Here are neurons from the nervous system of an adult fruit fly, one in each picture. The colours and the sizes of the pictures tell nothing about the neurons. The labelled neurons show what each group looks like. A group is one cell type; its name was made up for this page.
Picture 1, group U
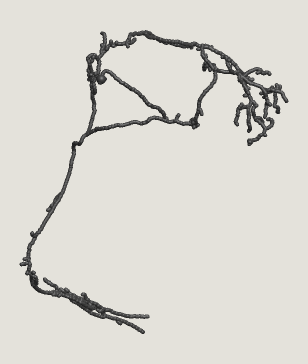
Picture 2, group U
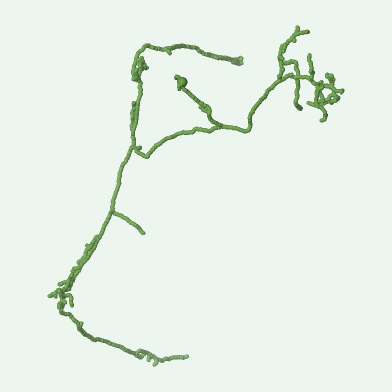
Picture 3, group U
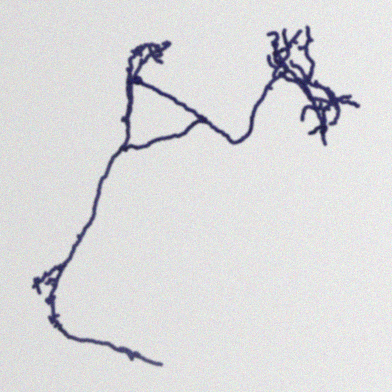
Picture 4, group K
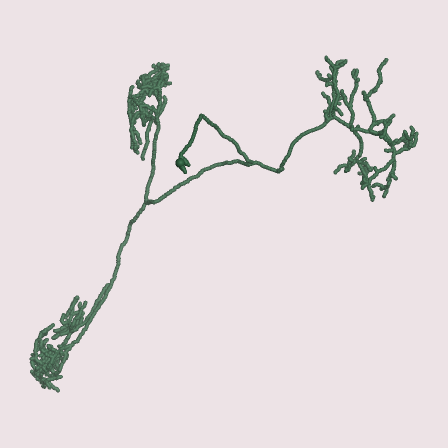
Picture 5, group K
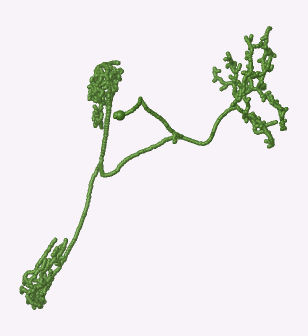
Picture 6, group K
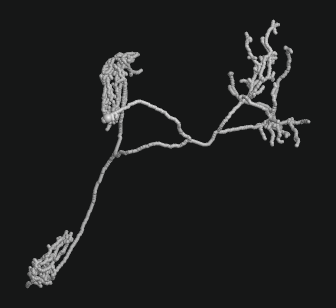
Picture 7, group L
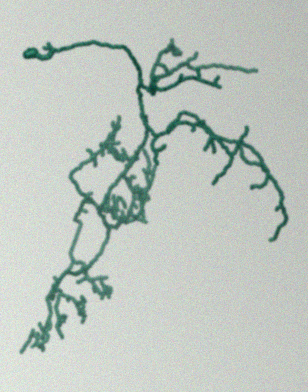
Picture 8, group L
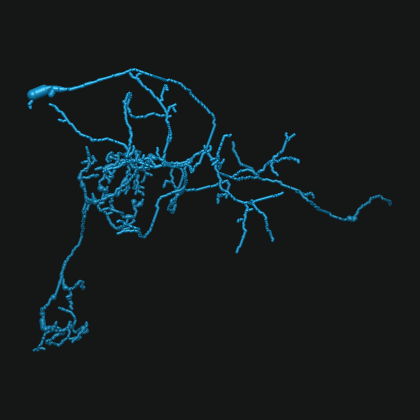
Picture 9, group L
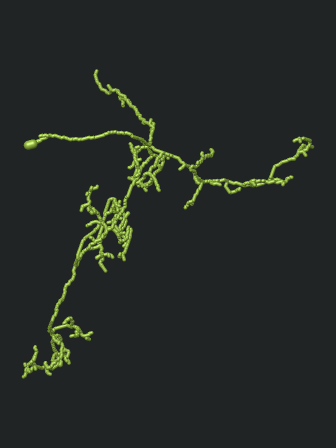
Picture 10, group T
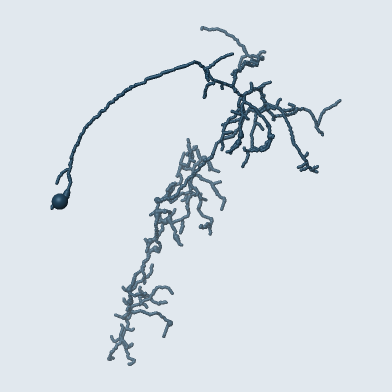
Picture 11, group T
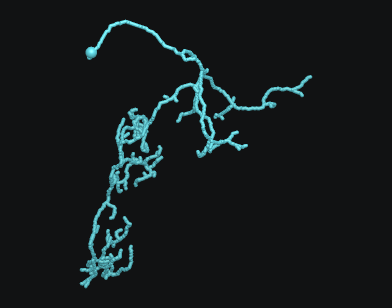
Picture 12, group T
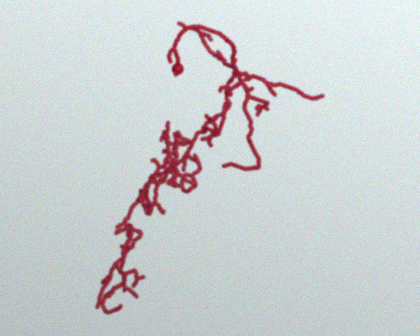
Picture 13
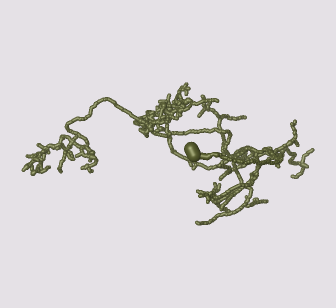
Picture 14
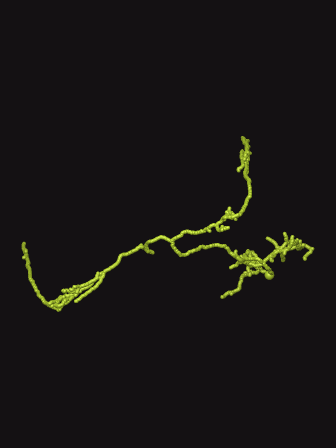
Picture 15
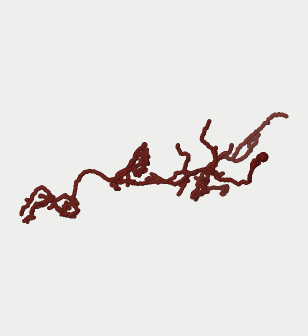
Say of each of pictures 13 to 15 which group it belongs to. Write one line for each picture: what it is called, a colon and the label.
13: group L
14: group U
15: group L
